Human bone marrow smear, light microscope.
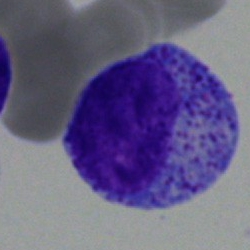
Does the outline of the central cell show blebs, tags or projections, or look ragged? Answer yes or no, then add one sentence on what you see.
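No. The cell has a round, smooth outline.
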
